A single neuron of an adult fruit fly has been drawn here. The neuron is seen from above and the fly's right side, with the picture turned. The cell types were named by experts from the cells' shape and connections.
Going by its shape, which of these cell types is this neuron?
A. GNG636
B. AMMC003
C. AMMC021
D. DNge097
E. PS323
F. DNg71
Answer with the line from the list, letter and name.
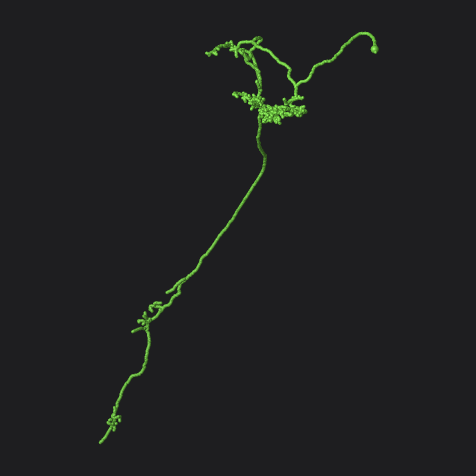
D. DNge097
